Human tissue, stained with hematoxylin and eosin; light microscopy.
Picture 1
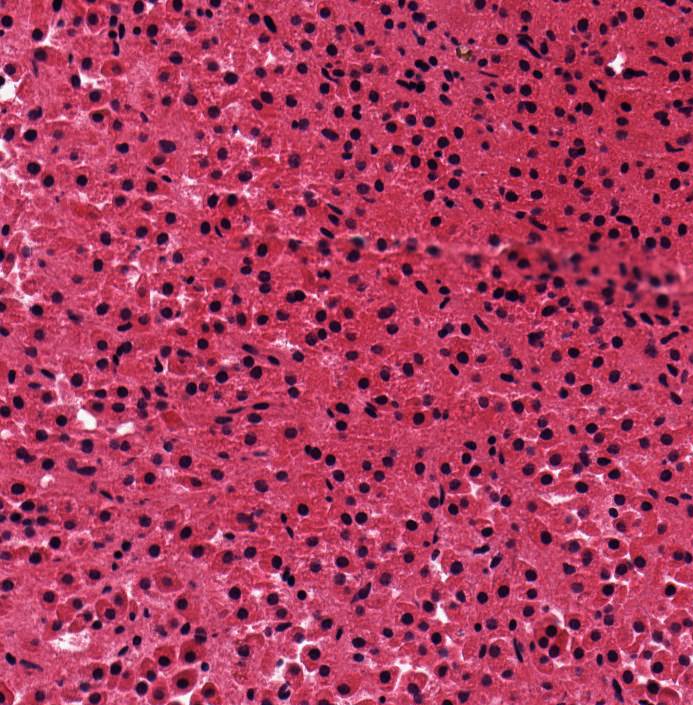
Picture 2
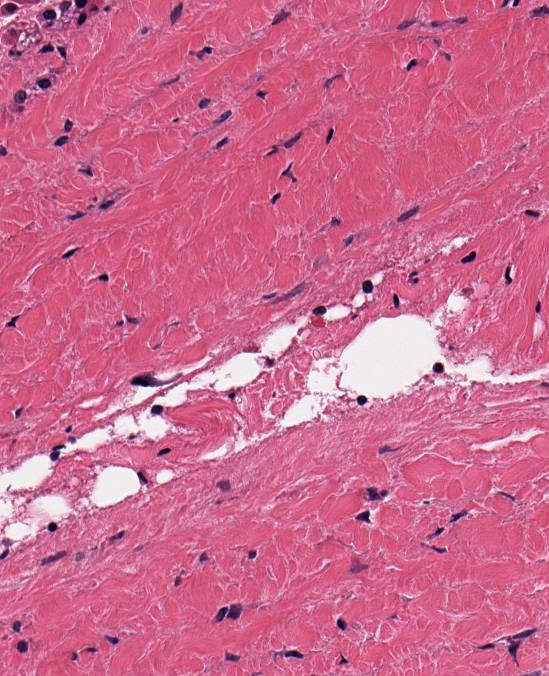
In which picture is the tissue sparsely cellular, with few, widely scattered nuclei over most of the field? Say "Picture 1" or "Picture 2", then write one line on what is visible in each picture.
Picture 2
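What picture 1 shows: Round nuclei are spread fairly evenly and densely across the whole field without forming any glands, tubules or other units.
What picture 2 shows: Nuclei are sparse, with wide areas of pink fibres between them.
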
